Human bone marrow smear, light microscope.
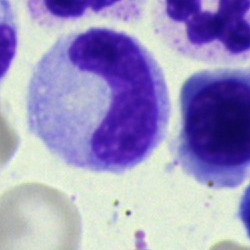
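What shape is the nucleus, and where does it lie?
Curved like a horseshoe, with its hollow side facing left, lying toward the right side of the cell.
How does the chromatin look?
Dark purple and clumped.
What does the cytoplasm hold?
Only fine, faint granules.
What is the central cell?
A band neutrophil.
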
